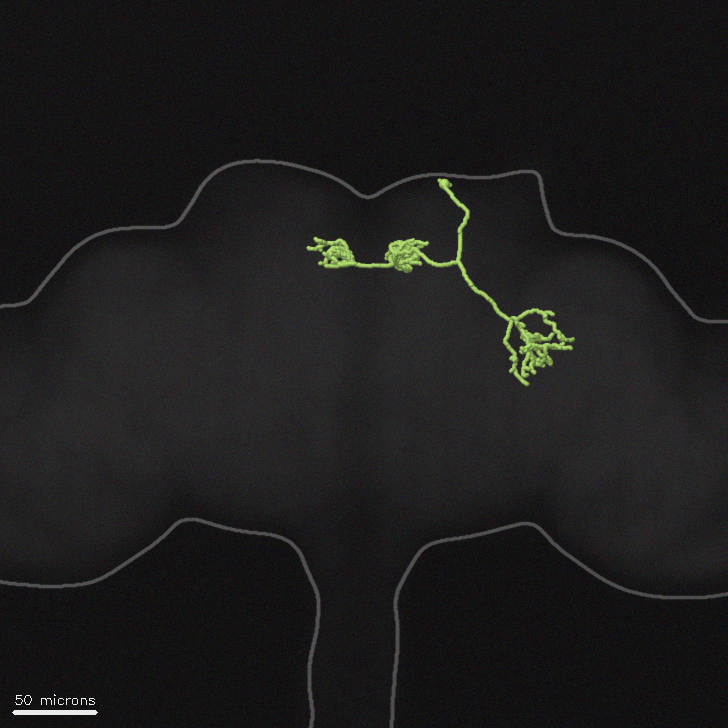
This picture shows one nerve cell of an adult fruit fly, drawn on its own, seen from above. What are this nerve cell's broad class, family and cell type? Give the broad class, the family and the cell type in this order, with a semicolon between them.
central-brain intrinsic neuron; class DAN; PAM04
